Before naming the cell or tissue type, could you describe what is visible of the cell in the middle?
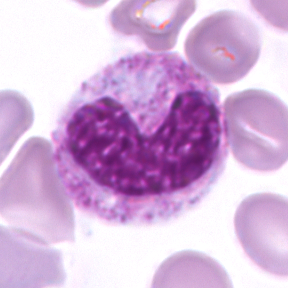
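The nucleus is kidney-shaped, with a deep notch on its upper side, and its chromatin is dark purple and coarsely clumped. Fine purplish-pink granules are scattered through the cytoplasm, which is paler where it fills the notch. This is a band neutrophil.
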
